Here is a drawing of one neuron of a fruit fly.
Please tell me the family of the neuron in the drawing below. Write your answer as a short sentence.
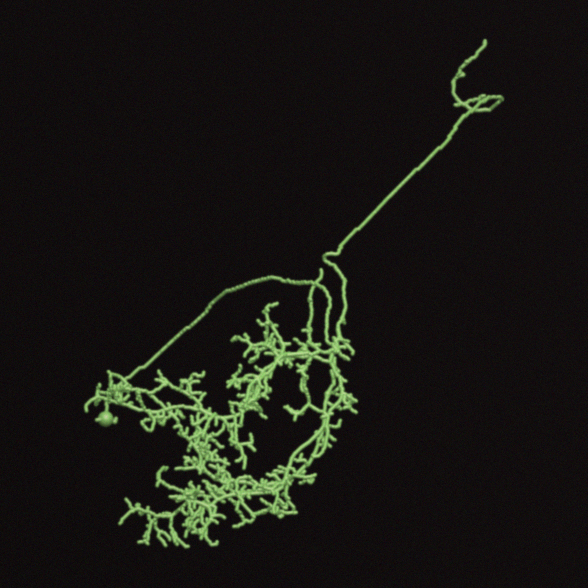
The family is hemilineage VLPa2.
